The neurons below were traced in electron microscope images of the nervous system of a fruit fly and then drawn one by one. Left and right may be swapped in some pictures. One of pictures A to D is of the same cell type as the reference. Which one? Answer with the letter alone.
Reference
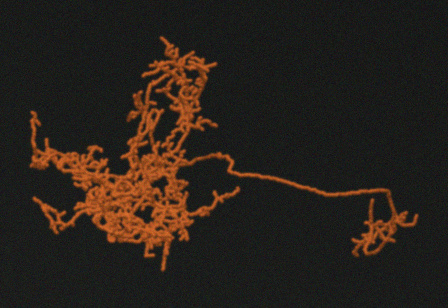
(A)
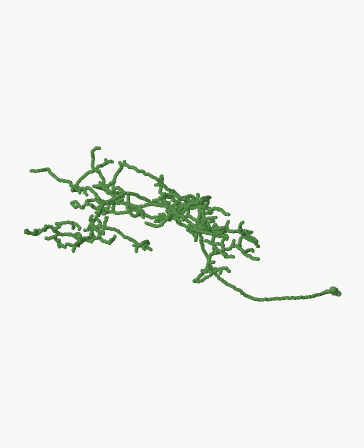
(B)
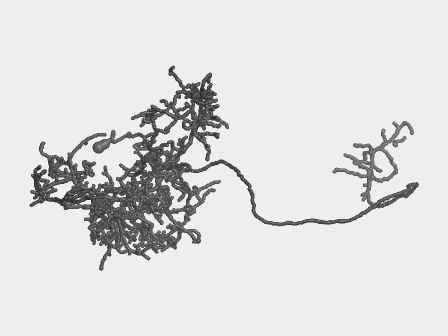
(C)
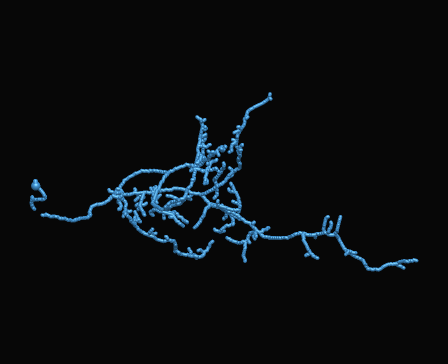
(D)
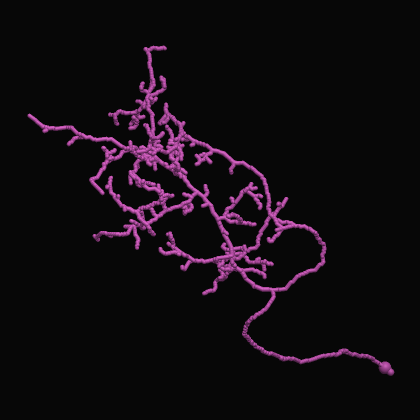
B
